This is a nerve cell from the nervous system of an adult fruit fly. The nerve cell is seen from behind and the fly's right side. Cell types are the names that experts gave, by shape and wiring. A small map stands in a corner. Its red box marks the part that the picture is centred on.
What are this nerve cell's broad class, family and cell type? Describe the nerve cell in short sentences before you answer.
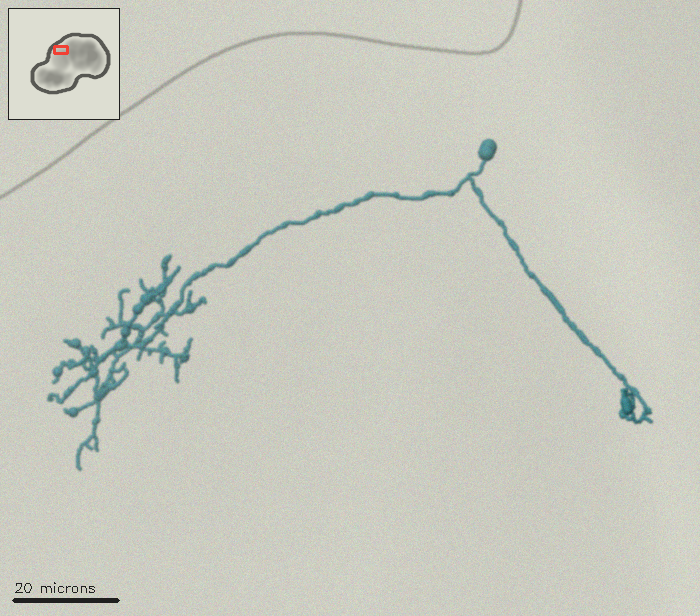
From left to right in the picture it spans about 120 microns. Dozens of branch ends can be seen. This is an optic-lobe intrinsic neuron. Its family is MeLo. It is of cell type MeLo6.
